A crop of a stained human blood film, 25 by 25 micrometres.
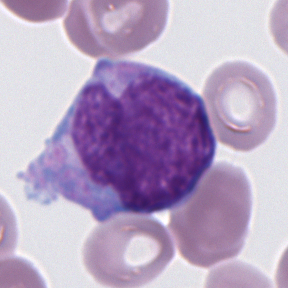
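Atypical promyelocyte: the nucleated cell at the centre of a stained smear of human peripheral blood. The nucleus measures about 12 micrometres across, and its chromatin is finely granular rather than coarsely clumped. The pale blue cytoplasm is a thin rim on the right but spreads more widely on the left. Fine pinkish-purple granules lie in the cytoplasm at the lower left of the cell.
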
